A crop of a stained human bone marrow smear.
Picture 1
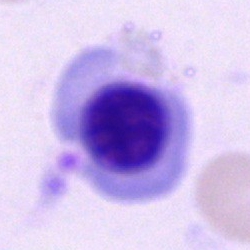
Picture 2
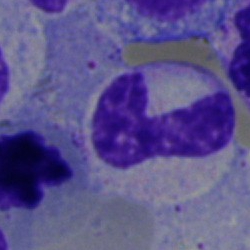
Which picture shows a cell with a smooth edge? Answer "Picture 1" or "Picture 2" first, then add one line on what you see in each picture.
Picture 2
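What picture 1 shows: The cell outline is irregular, with a rounded bulge of cytoplasm at the upper left.
What picture 2 shows: The cell outline is round and smooth.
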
